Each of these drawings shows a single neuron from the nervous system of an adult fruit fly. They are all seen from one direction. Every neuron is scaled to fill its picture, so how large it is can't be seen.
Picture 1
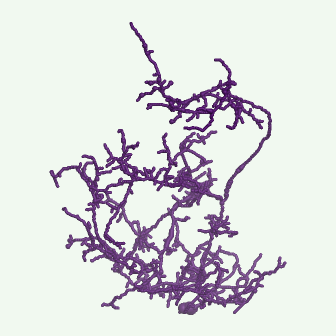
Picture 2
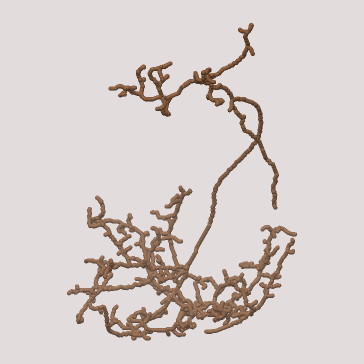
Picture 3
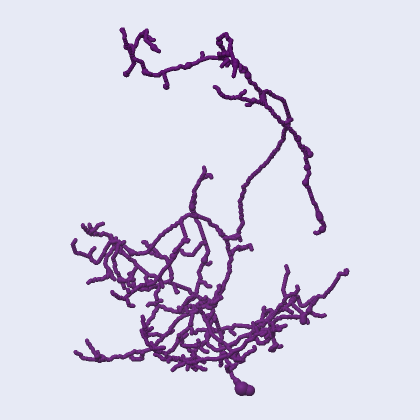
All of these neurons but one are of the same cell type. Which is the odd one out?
Picture 1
